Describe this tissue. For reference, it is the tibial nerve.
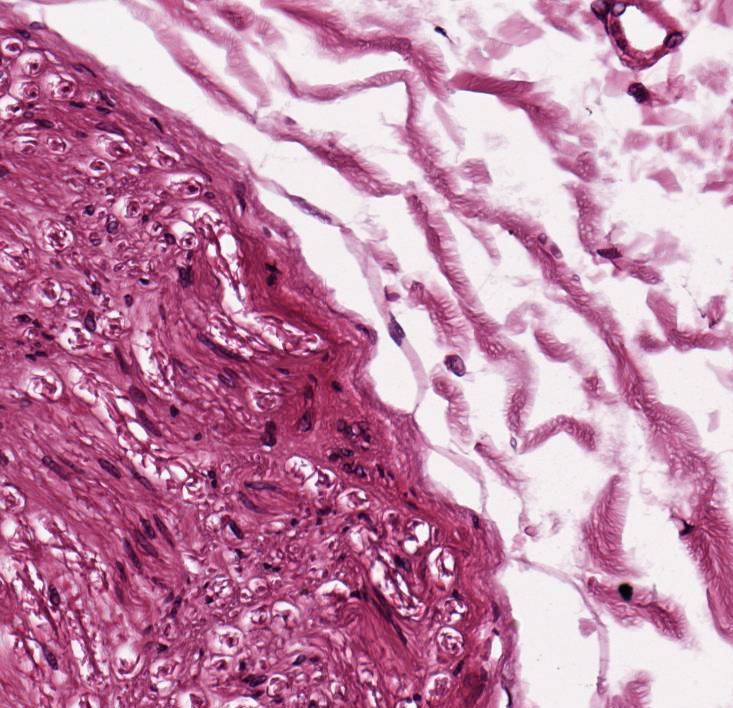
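The left and lower part of the field is dense, deeply eosinophilic cellular tissue; the upper right is looser and fibrous. Numerous rounded cells, each in a clear space, are scattered throughout the dense tissue, with dark, elongated spindle-shaped nuclei lying among them. At upper right, wavy pink fibre bundles are separated by wide clear spaces.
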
